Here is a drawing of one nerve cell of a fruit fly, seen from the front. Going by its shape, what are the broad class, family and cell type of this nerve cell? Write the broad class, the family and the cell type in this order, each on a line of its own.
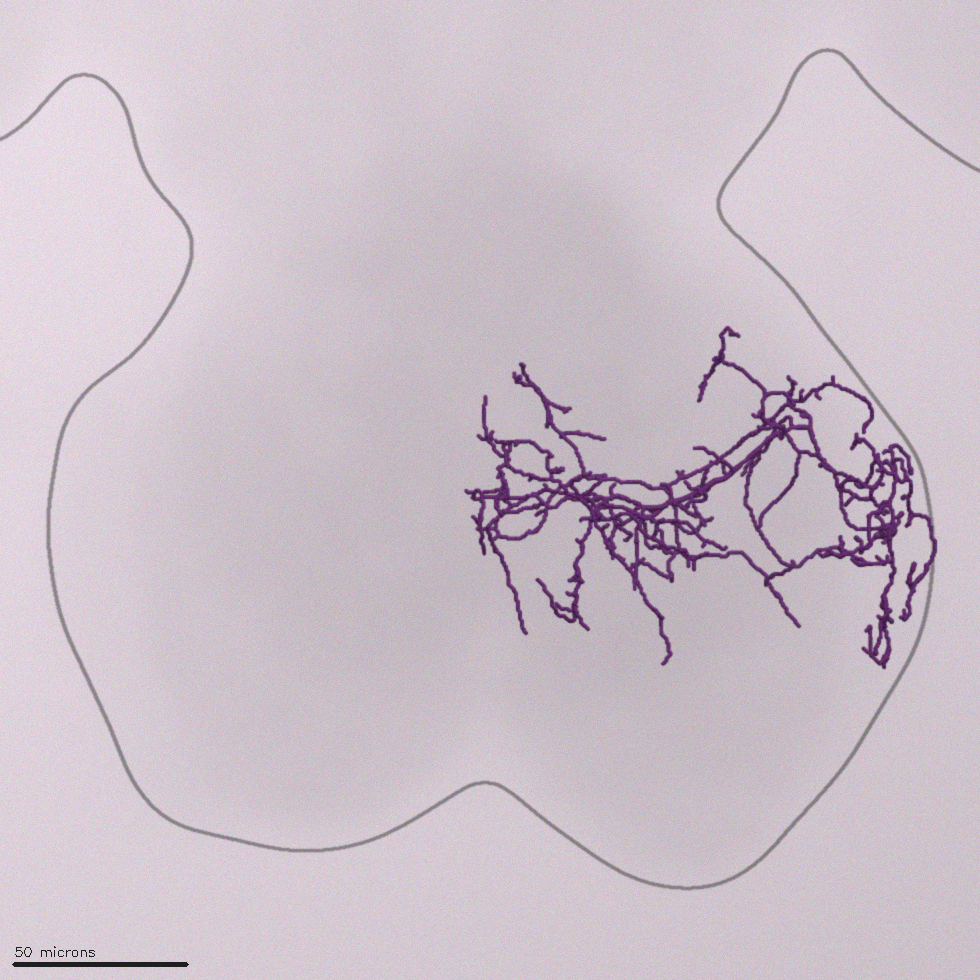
nerve-cord intrinsic neuron
hemilineage 03A
IN03A069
